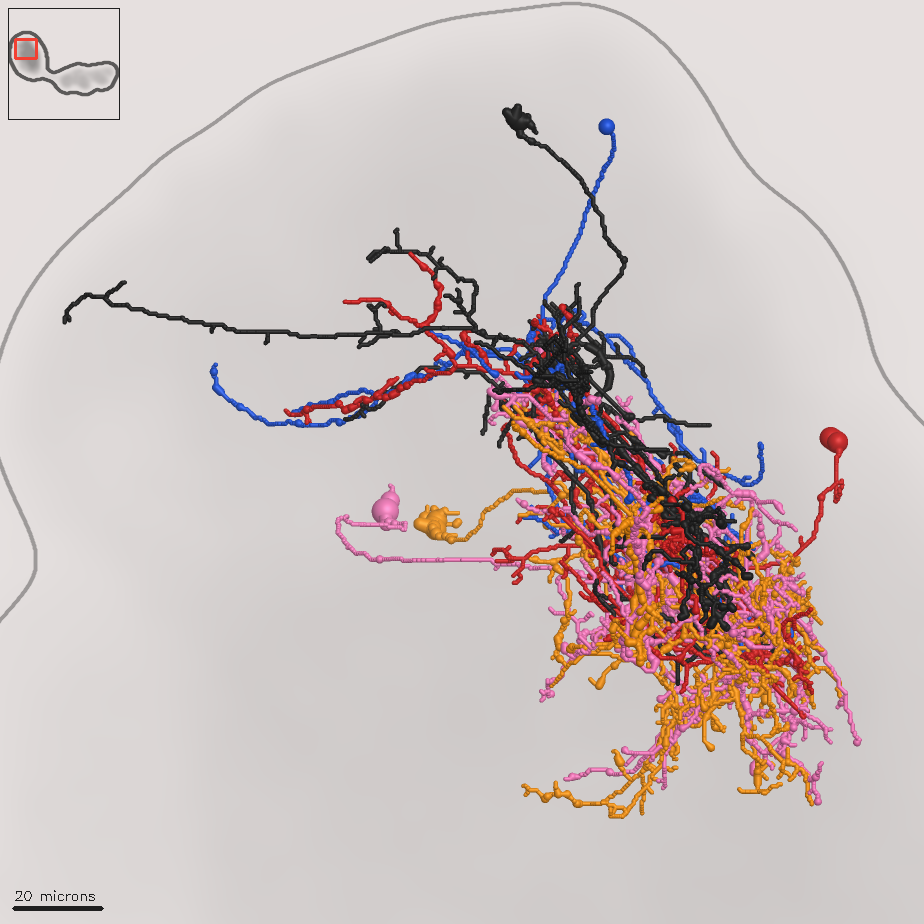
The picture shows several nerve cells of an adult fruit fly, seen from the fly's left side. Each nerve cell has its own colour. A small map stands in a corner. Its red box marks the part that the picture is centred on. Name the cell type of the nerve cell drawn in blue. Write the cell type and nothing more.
CB0976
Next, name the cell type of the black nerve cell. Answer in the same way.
IB050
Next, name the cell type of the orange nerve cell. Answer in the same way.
PS001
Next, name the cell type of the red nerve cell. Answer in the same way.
CL318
